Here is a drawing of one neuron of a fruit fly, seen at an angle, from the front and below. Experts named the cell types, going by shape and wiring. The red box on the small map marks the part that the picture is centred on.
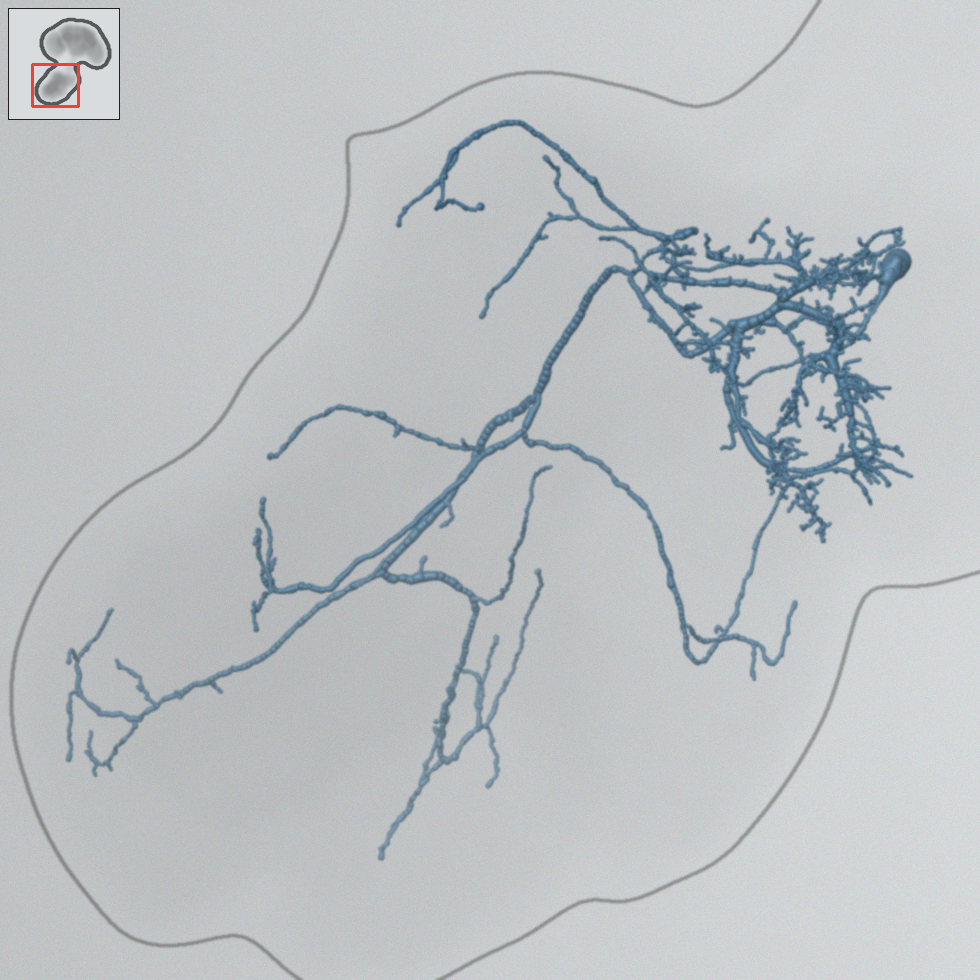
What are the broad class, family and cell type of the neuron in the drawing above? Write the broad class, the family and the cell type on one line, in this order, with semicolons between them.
nerve-cord intrinsic neuron; hemilineage 23B; IN23B001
